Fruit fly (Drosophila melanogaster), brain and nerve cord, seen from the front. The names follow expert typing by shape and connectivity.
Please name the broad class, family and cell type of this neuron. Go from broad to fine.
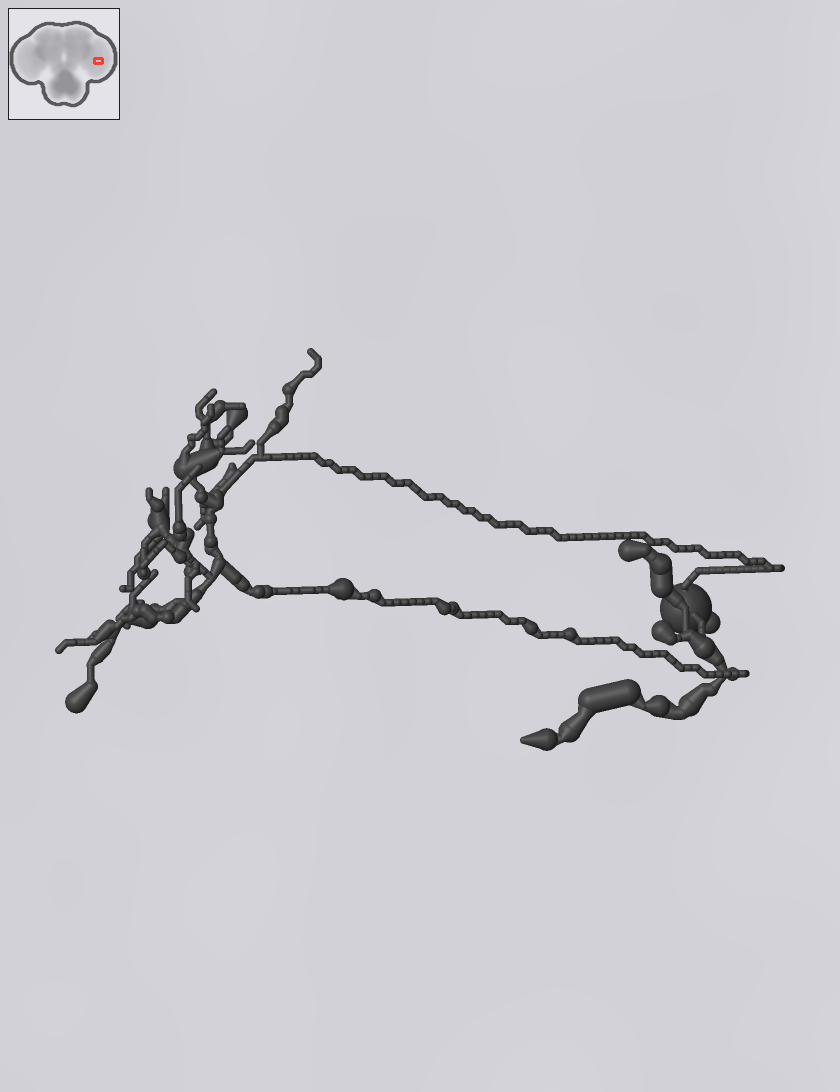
optic-lobe intrinsic neuron; T; T5b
